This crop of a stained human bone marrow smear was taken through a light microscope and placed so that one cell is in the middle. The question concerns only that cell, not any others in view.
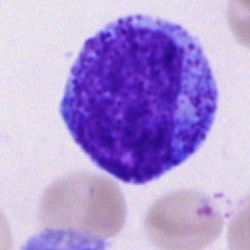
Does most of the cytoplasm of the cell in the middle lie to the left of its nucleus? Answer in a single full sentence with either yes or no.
No, the nucleus of this cell lies toward the left instead.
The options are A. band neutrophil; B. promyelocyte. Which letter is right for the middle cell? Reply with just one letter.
B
